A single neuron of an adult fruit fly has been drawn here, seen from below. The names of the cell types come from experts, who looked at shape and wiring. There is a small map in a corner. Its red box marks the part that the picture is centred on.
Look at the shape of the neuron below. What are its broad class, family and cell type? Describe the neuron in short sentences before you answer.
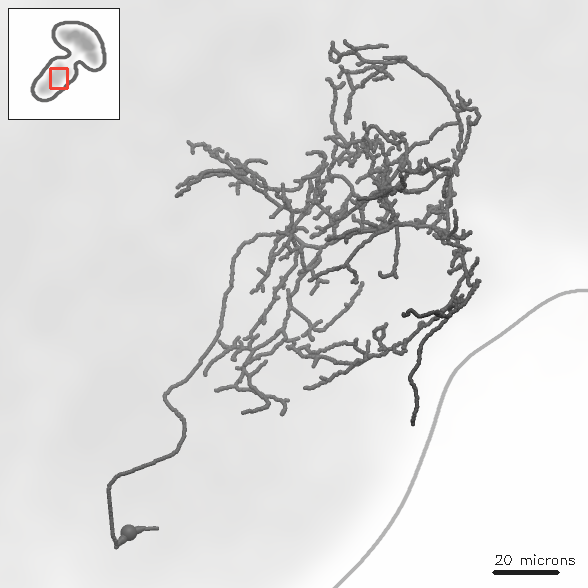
It lies in the nerve cord. Its cell body lies at the lower left of the picture. By the scale bar it is about 160 microns tall in this view. It is a nerve-cord intrinsic neuron. Its family is hemilineage 03B. It is of cell type IN03B046.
